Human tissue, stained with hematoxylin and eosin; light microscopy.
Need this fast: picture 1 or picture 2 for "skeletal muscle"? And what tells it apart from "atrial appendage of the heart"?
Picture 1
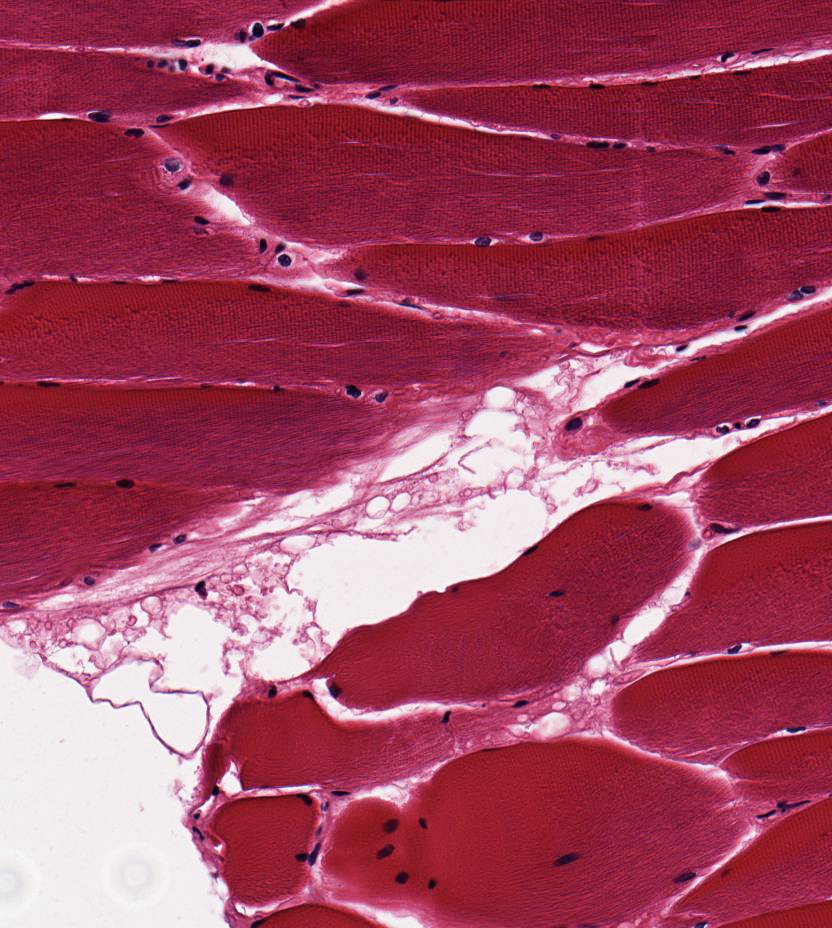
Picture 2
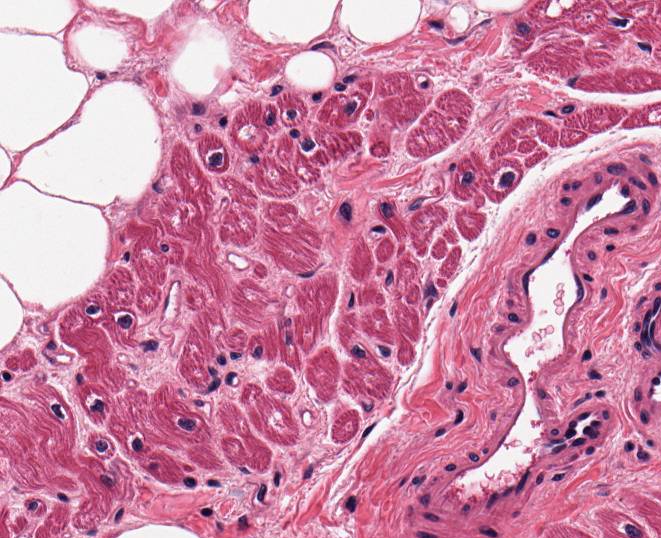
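So the first one's skeletal muscle, and the second's the atrial appendage of the heart. In the skeletal muscle the nuclei are small, dark and flattened, sitting at the fibre edges, and the deep red cytoplasm shows fine cross-striations. Thin connective tissue strands with scattered dark spindle-shaped nuclei separate the fibres, and in the lower right the fibres are cut more obliquely, so they look shorter and rounded. The atrial appendage is mostly cardiac muscle, with fat upper left and a vessel wall lower right. In the centre its fibres are cut in mixed planes, lots of rounded cross-sections among longitudinal ones. The fat is large, thin-walled adipocytes with empty white interiors, and the vessel has a wavy pink wall with elongated nuclei around a narrow lumen holding a few red blood cells.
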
